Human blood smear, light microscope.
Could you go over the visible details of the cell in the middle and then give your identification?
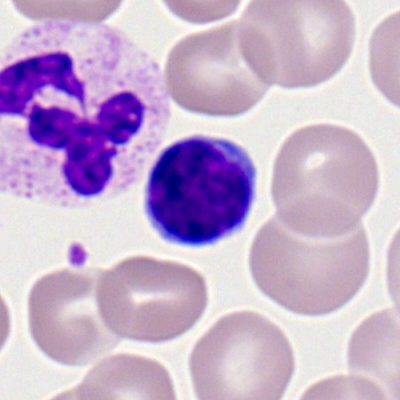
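Observed: a cell with a round, smooth outline. Its chromatin is dense, dark purple and clumped. A scant blue rim of cytoplasm, widest at the upper right, contains no visible granules. Answer: lymphocyte.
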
